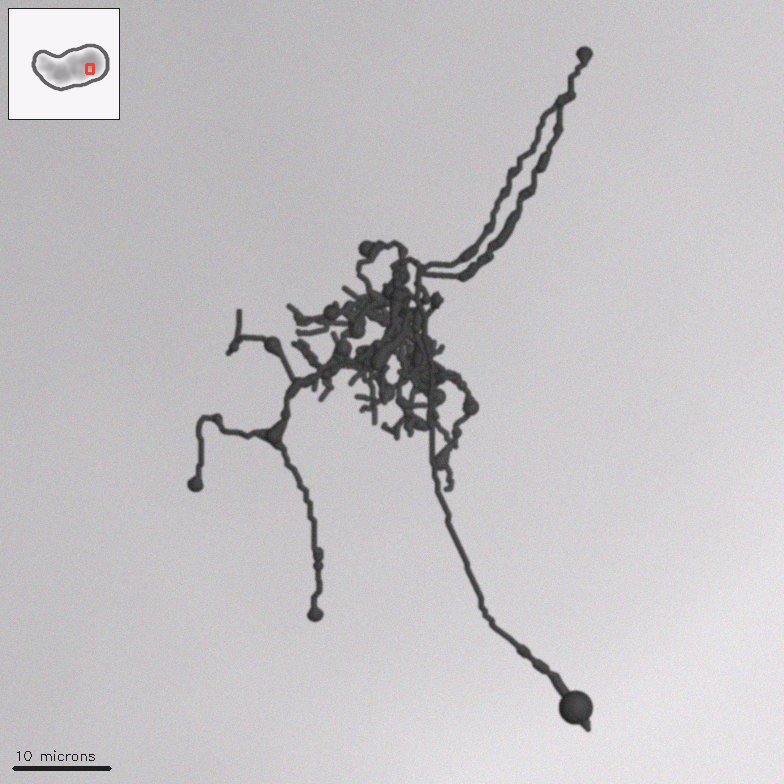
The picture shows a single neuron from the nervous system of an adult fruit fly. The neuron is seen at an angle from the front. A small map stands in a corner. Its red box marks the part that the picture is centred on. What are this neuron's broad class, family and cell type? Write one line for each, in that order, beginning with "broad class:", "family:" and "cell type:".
broad class: optic-lobe intrinsic neuron
family: Li
cell type: Li21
